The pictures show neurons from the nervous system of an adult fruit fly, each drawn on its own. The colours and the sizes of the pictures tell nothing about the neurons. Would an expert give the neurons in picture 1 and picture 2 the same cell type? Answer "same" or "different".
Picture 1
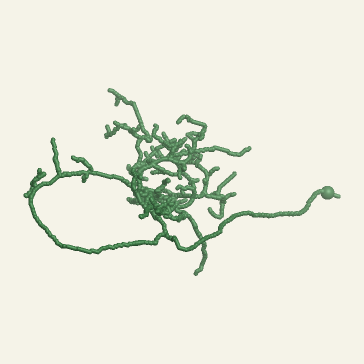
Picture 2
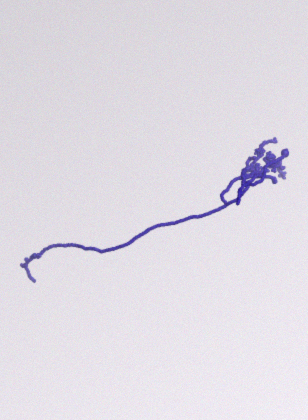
different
